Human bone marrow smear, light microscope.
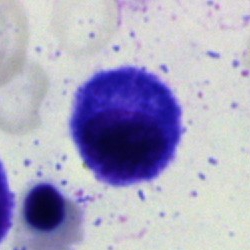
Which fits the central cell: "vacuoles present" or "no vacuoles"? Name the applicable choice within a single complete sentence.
In the cytoplasm of this cell there are no vacuoles.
